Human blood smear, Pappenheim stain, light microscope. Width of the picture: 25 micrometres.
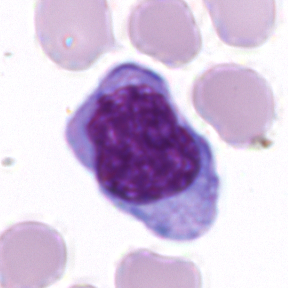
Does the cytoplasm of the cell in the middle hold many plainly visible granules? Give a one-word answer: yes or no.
No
